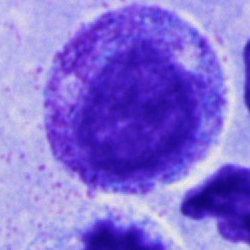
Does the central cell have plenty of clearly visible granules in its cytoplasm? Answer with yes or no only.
Yes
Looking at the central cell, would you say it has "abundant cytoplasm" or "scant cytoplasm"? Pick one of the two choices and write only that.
Scant cytoplasm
